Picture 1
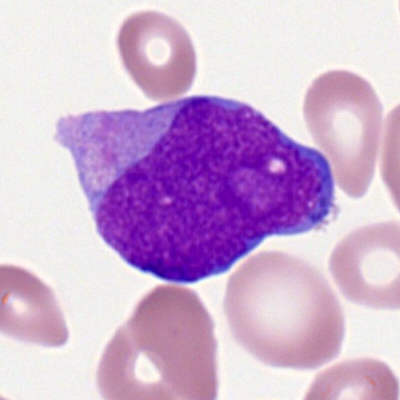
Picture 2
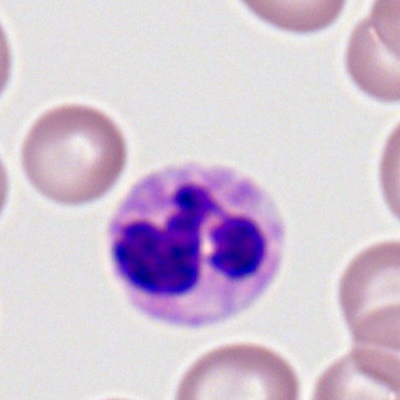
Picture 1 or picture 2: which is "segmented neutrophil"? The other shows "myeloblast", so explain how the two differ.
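The myeloblast is in picture 1, and the segmented neutrophil is in picture 2. Start with the myeloblast's outline: it is irregular, drawn out on the left into an angular pale extension, with small frayed projections at its right end. Along the right and lower edges its cytoplasm is only a narrow rim of deep blue, while the left extension is a paler lilac with a finely speckled texture.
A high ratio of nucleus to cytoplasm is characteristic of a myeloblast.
Notice, too, the small pale round spot in the upper right part of its nucleus. Now the segmented neutrophil: its chromatin is dark purple and coarsely clumped, and no nucleoli are visible.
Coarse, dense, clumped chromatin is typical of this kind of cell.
Its cytoplasm is plentiful and pale pinkish-lilac, holding fine, faint lilac granules.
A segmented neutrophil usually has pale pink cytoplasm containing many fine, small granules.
Several red cells around the myeloblast are teardrop-shaped, whereas those near the second cell do not touch it, and that picture is slightly soft in focus.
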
